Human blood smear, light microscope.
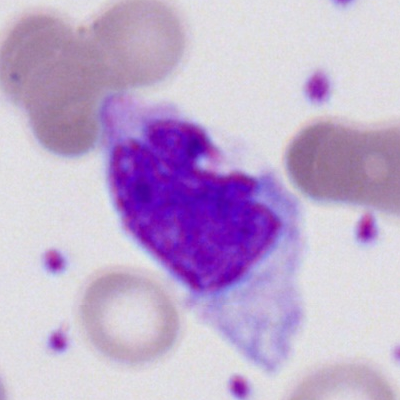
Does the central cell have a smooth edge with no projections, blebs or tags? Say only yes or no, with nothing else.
No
